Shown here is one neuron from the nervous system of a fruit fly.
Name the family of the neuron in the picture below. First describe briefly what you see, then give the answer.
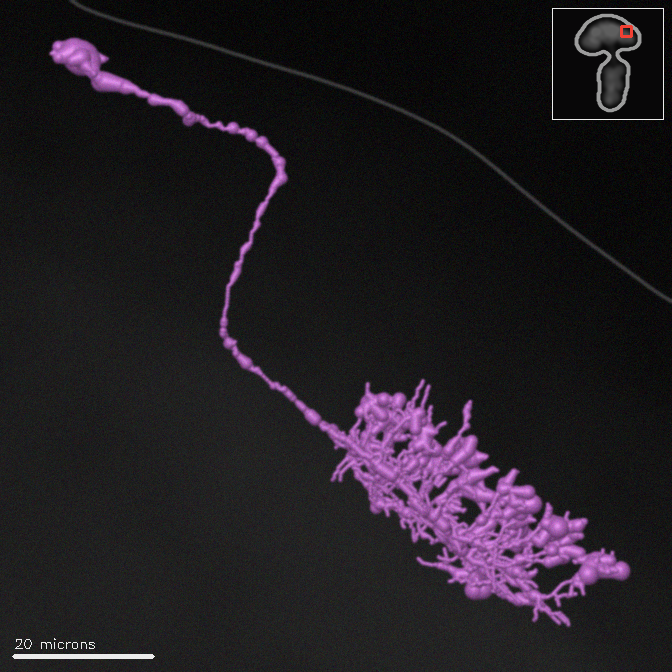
It is in the brain and does not reach the nerve cord. From top to bottom in the picture it spans about 85 microns. Dozens of branch ends can be seen. Its broad class is optic-lobe intrinsic neuron. The family is Dm.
